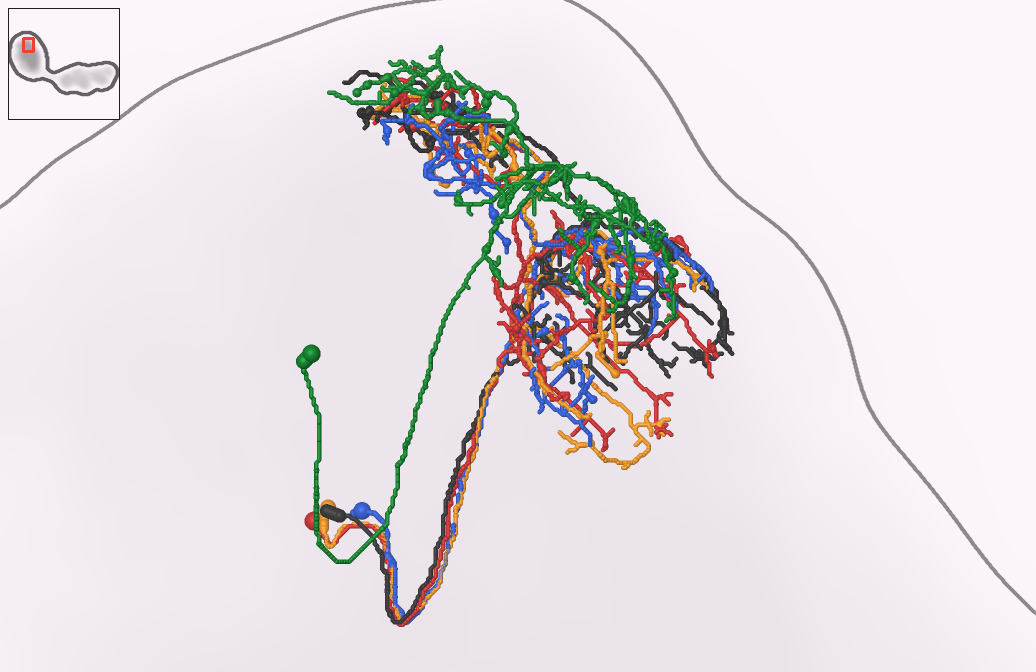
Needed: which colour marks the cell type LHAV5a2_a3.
orange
